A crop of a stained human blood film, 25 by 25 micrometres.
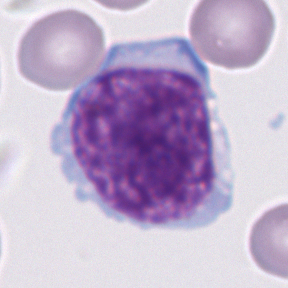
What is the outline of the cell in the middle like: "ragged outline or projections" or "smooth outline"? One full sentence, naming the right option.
It is a rough edge that this cell shows.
